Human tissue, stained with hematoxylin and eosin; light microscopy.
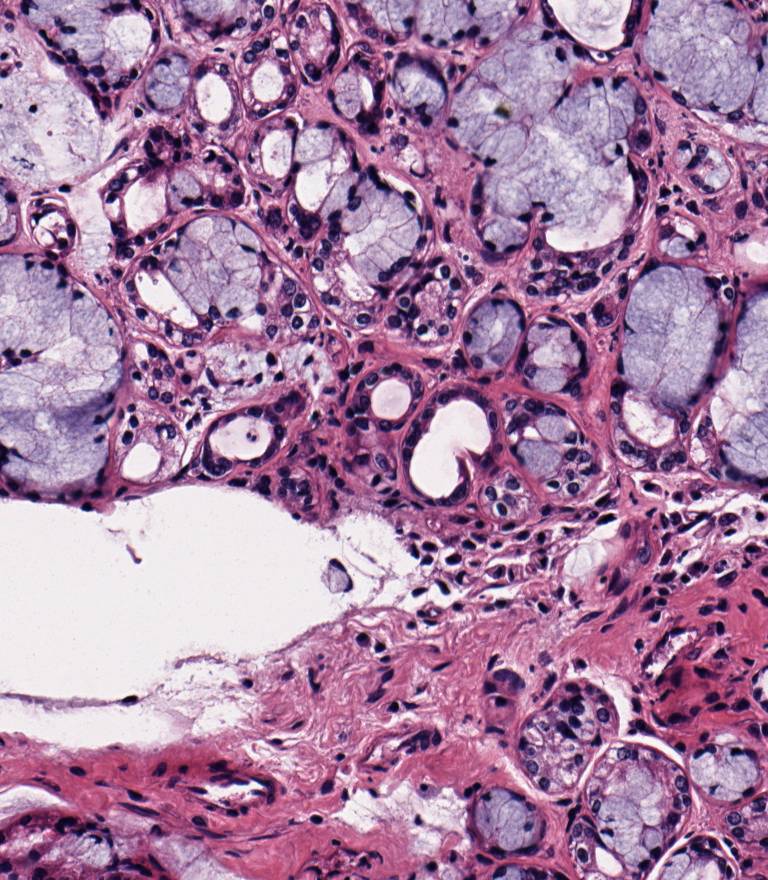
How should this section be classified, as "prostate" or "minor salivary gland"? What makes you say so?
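This is minor salivary gland, not prostate. The deciding feature is the many mucous acini, filled with pale blue-grey, finely foamy cytoplasm, their small dark nuclei flattened against the outer edge of each acinus. Rounded glandular units packed into lobules fill most of the field, separated by thin pink fibrous septa. Below the empty space lies denser pink fibrous stroma with scattered spindle-shaped nuclei.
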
